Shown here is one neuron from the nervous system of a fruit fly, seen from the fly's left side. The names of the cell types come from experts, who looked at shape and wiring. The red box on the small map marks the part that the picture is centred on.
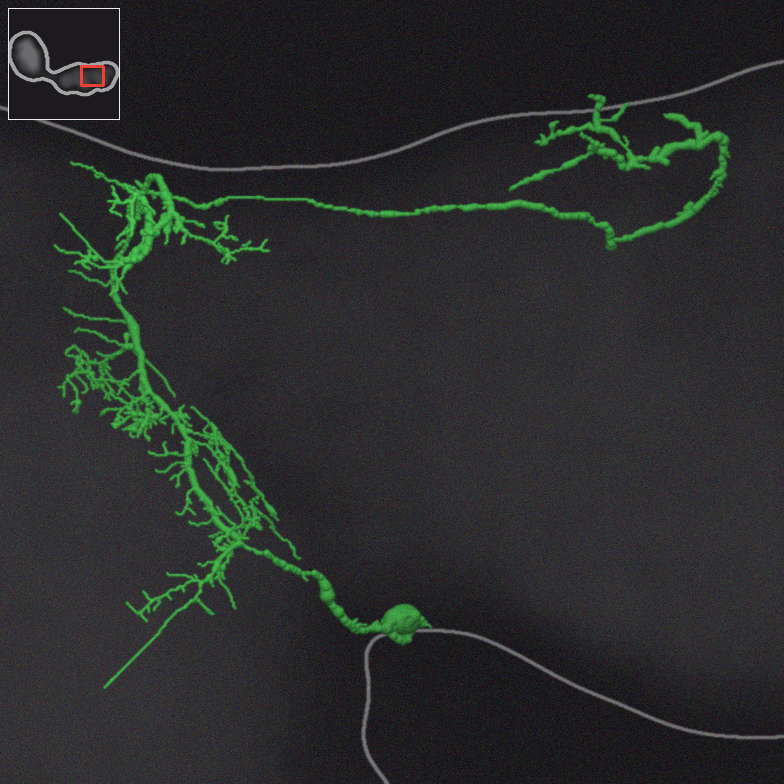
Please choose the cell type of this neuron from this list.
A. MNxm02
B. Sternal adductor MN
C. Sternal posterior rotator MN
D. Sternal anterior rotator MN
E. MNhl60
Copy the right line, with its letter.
A. MNxm02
